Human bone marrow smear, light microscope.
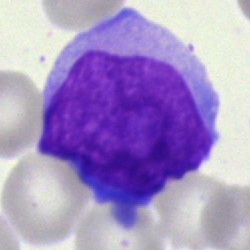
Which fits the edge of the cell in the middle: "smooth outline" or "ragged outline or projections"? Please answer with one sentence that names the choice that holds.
Ragged or frayed parts, or projections, blebs or tags, break the cell's edge.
